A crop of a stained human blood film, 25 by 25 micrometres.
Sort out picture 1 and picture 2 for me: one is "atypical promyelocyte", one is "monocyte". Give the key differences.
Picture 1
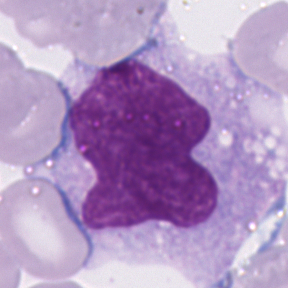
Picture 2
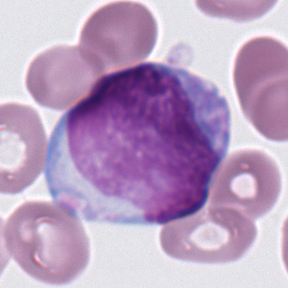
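Picture 1 shows the monocyte and picture 2 the atypical promyelocyte. Amount of cytoplasm: in picture 1 it is plentiful, while in picture 2 the single, unlobed nucleus fills most of the cell.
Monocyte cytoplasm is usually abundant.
Colour: the monocyte's cytoplasm is pale greyish lilac, the atypical promyelocyte's pale blue. Granules: the monocyte holds fine, faint pinkish granules like dust, and the atypical promyelocyte shows no coarse granules.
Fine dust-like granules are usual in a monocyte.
Vacuoles: many small clear vacuoles lie in the monocyte's cytoplasm, most of them on the right side.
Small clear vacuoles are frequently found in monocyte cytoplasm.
Outline: the atypical promyelocyte is roughly round. Neighbours: red cells press against the monocyte's outline on several sides and touch the atypical promyelocyte at its upper left edge.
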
